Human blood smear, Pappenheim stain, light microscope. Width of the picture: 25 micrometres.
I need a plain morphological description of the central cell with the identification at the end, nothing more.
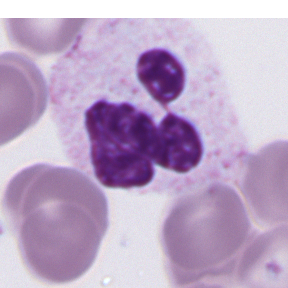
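I see the smallest lobe at the top, apart from the others, linked by a fine thread. The chromatin looks dark purple and densely clumped. There's plenty of pale pinkish cytoplasm, with fine pink-violet granules scattered evenly through it. So this is a segmented neutrophil.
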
